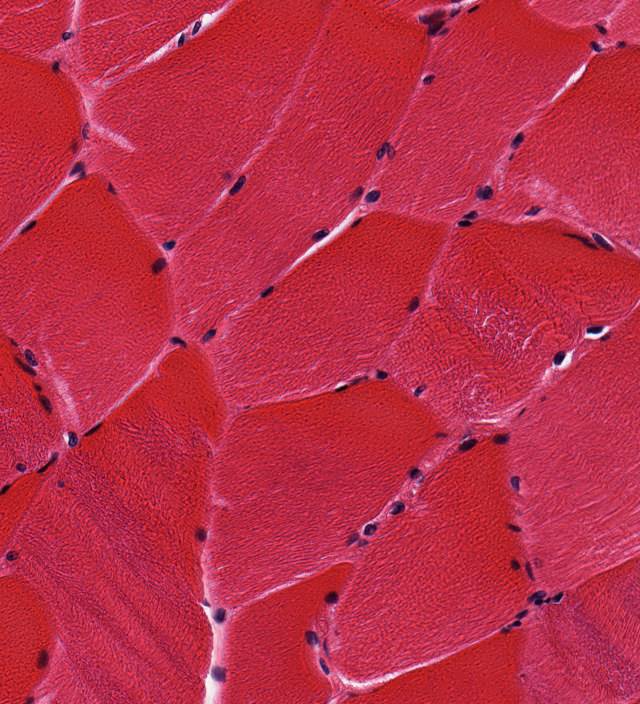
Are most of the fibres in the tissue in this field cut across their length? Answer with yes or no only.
Yes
